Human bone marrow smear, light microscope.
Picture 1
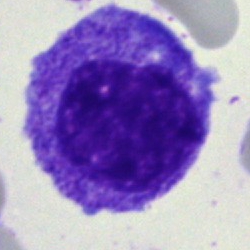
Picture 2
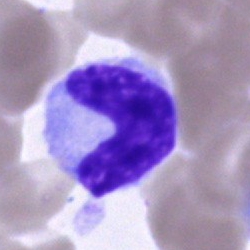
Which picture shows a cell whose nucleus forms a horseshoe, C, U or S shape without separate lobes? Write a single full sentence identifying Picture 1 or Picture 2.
There is a band-shaped, curved nucleus without separate lobes in picture 2.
